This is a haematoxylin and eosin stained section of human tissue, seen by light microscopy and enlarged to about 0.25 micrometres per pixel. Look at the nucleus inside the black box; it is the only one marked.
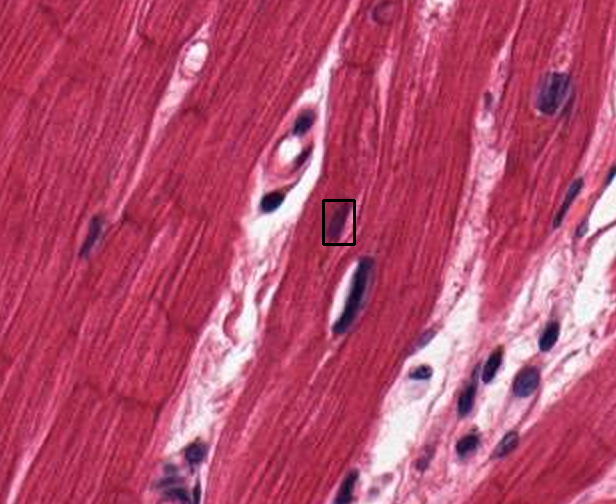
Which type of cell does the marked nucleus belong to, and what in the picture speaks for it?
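It is a cardiomyocyte. The nucleus is a small, elongated oval whose long axis runs the same way as the fibre it lies in. The nucleus stains a pale, faint purple and is clearly smaller and lighter than the dark, elongated nucleus just below it. The cytoplasm is abundant and deep pink, with fine streaks running lengthwise along the fibre. The fibre lies among parallel fibres running diagonally, lower left to upper right, with a pale gap holding other nuclei to its left.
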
